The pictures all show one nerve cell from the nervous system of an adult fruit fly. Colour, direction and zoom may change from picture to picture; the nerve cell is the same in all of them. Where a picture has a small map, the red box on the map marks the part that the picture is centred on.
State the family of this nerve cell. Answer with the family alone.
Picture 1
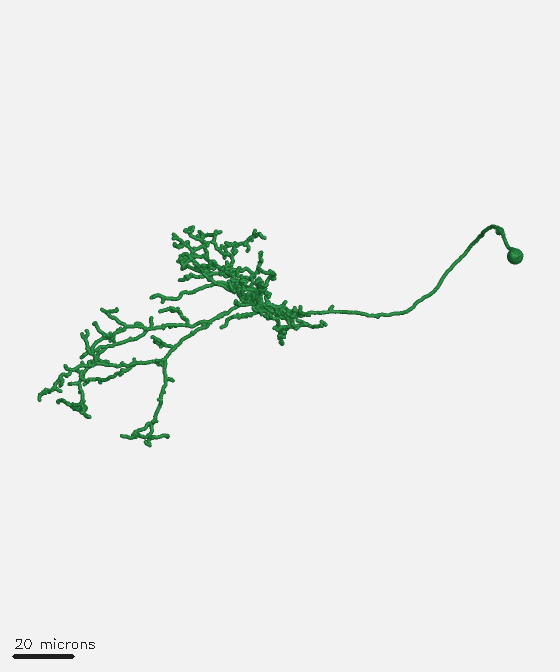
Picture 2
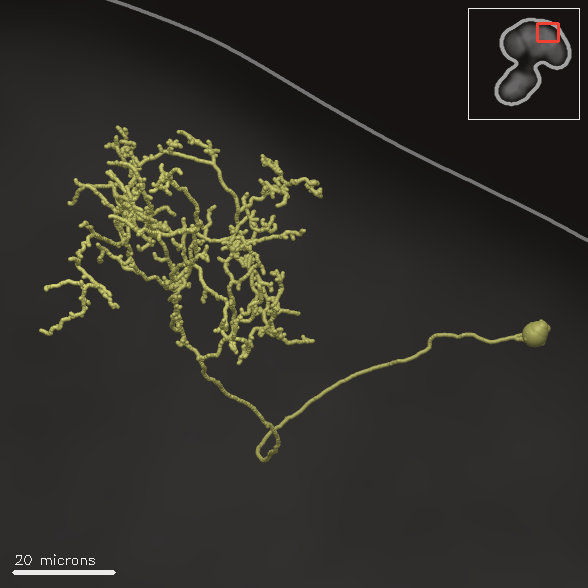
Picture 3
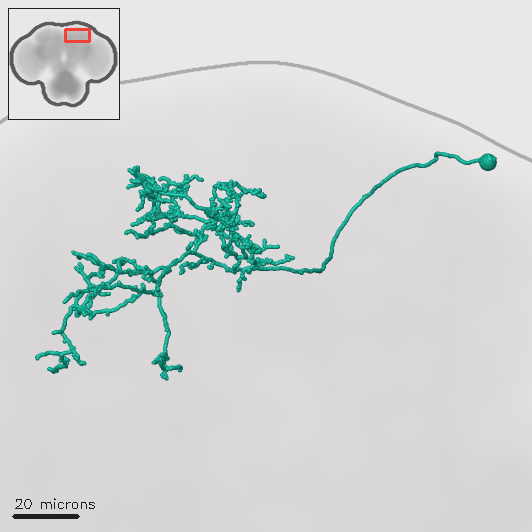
hemilineage SLPad1_posterior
